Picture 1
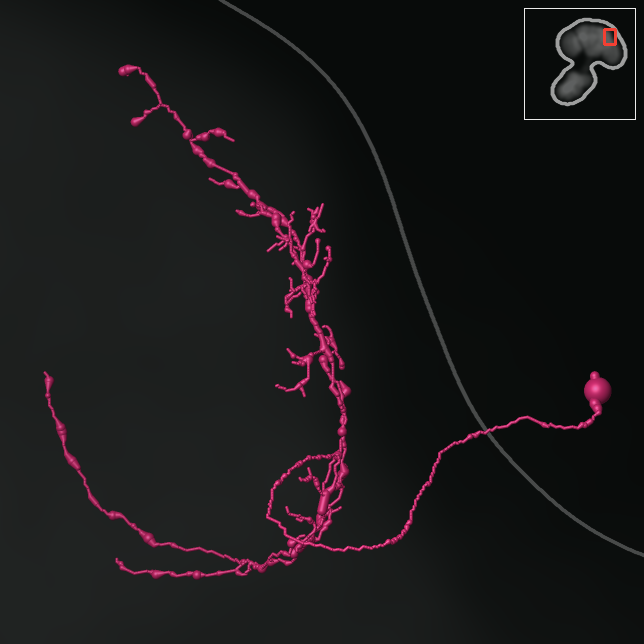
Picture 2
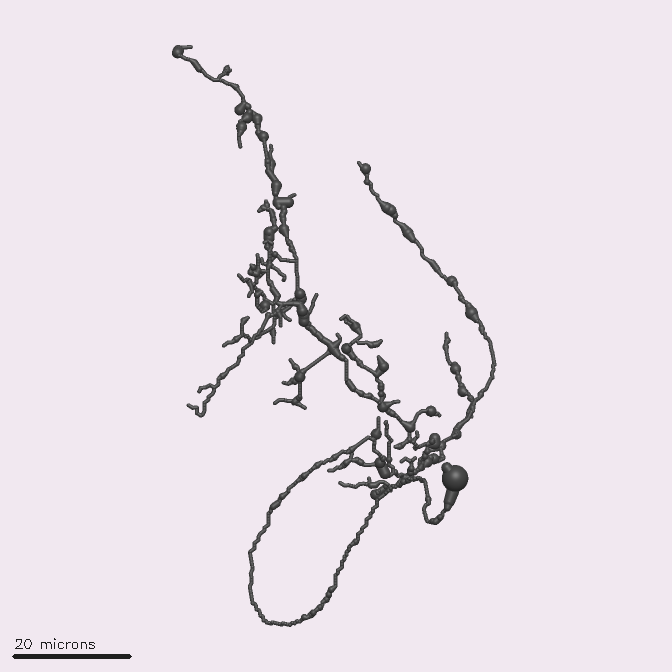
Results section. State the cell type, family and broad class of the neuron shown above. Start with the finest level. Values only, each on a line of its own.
LHAV4b2
hemilineage LHl4_dorsal
central-brain intrinsic neuron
